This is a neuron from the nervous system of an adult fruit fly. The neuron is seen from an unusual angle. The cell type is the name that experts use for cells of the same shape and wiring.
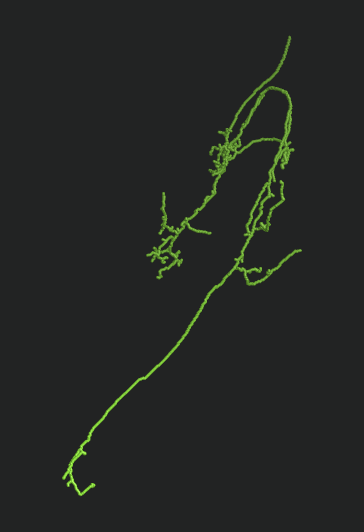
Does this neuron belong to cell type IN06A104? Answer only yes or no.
yes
